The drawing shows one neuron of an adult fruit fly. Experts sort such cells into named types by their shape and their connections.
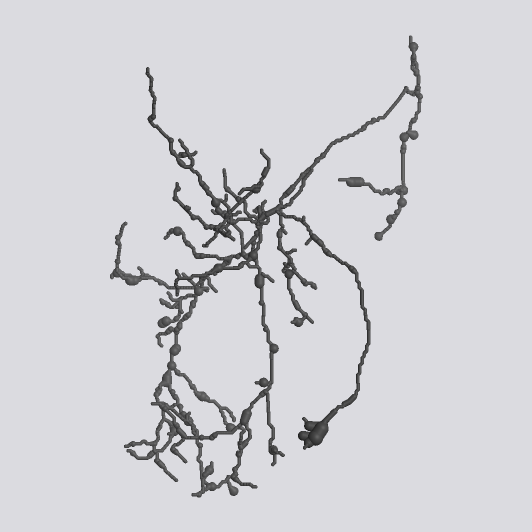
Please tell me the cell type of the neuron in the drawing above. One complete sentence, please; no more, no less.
This neuron is assigned to the cell type IN04B115.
